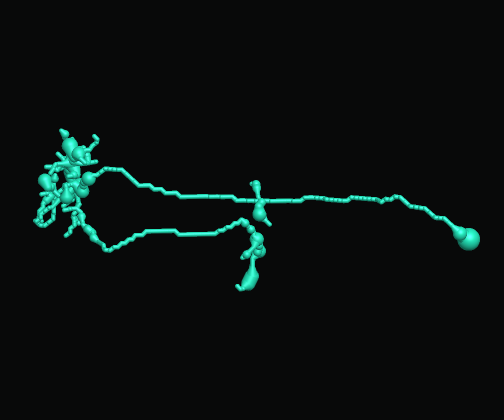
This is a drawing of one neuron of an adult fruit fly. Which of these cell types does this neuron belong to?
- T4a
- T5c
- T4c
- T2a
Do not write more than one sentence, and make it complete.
The neuron is a member of cell type T5c.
